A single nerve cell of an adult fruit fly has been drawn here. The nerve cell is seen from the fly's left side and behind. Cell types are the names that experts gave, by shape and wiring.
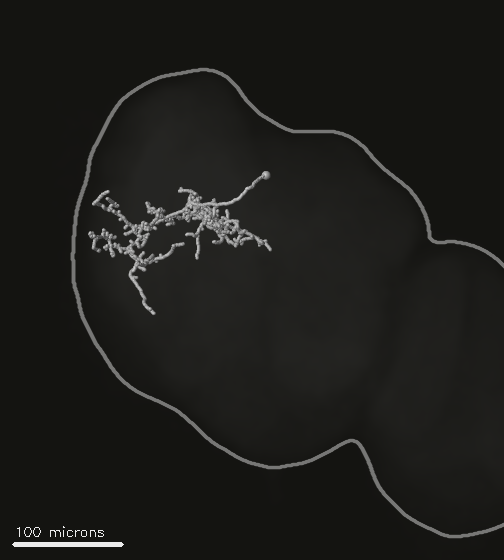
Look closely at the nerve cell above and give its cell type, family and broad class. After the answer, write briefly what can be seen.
Its cell type is AVLP525. The family is hemilineage DL1_ventral. Its broad class is central-brain intrinsic neuron. By the scale bar it is about 170 microns wide in this view. As drawn here it is wider than it is tall.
